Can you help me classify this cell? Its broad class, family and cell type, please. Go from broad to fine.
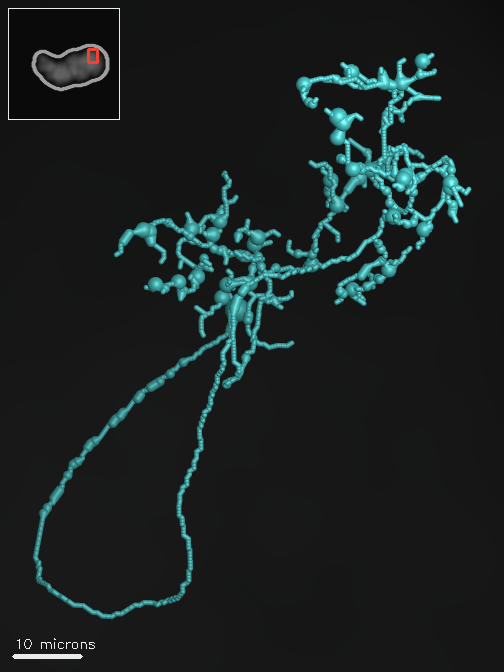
central-brain intrinsic neuron; hemilineage VPNp&v1_posterior; LHPV2b3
